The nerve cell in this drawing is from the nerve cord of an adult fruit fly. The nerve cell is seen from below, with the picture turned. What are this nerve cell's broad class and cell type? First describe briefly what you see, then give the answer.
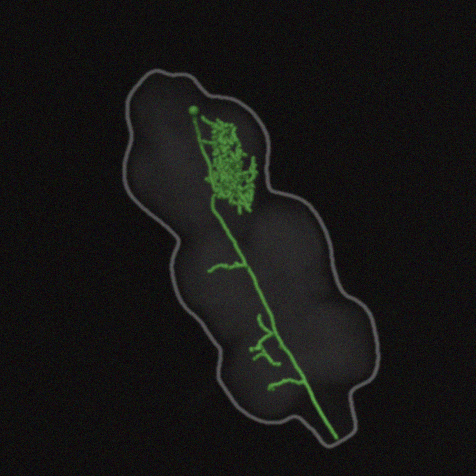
As drawn here it is taller than it is wide. It is an ascending neuron. The cell type is ANXXX094.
